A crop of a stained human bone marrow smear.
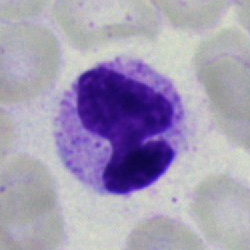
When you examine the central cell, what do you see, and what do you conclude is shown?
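Smooth and round: that is the outline of this cell. The chromatin is dark purple and dense. Pale lilac cytoplasm is widest on the left side of the cell. The cell shown is a band neutrophil.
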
